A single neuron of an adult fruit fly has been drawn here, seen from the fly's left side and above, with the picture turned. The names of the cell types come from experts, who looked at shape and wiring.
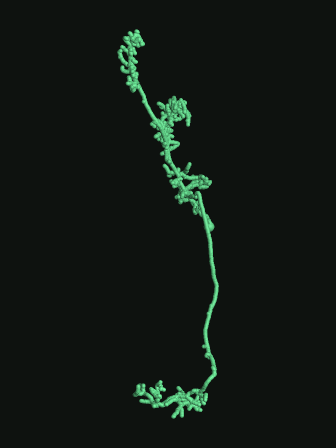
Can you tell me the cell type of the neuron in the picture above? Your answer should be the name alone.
AN08B014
